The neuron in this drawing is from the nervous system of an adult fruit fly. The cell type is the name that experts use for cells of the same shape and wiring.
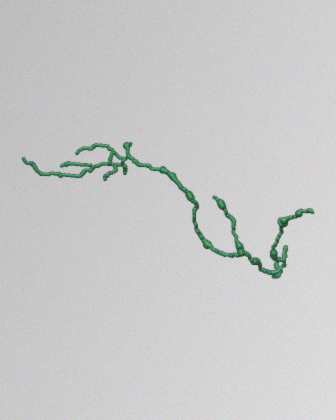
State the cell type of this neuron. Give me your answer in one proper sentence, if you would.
The cell type to which this neuron belongs is TPMN1.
